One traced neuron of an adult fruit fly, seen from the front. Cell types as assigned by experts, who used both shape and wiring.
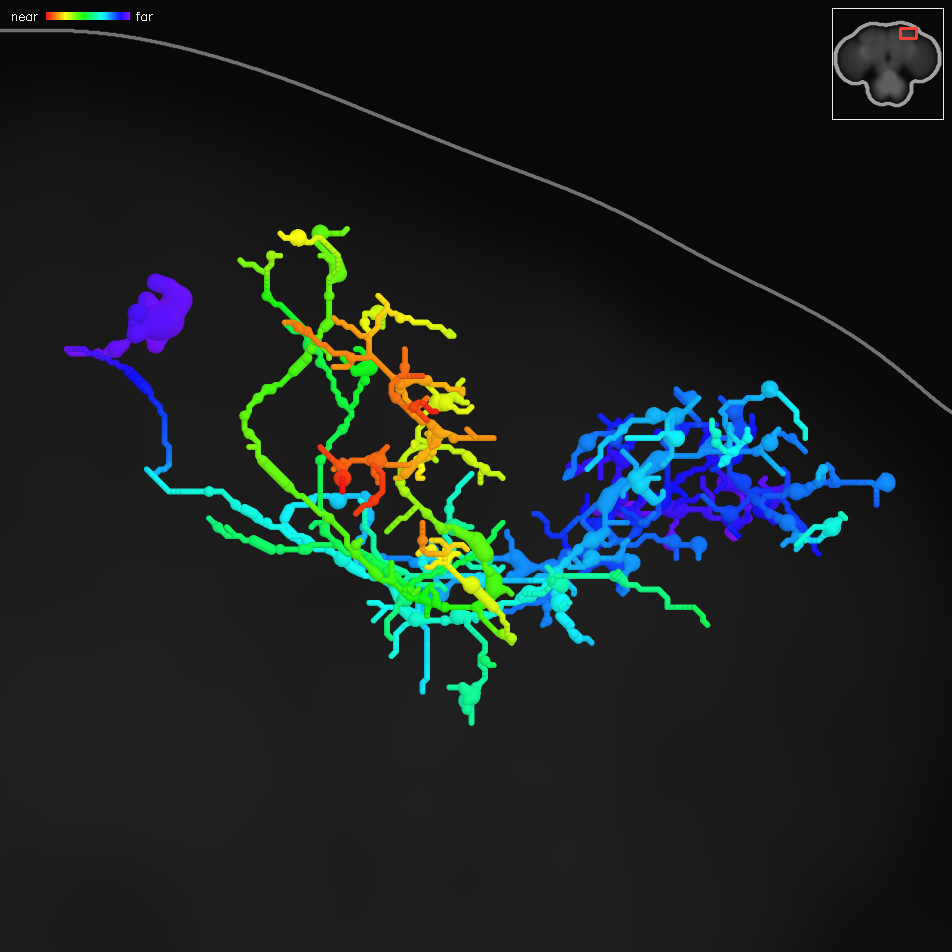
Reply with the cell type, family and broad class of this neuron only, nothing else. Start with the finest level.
LHCENT12_b; hemilineage SLPpm1; central-brain intrinsic neuron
